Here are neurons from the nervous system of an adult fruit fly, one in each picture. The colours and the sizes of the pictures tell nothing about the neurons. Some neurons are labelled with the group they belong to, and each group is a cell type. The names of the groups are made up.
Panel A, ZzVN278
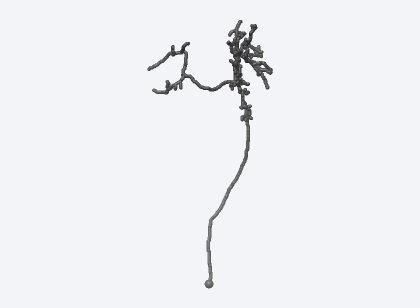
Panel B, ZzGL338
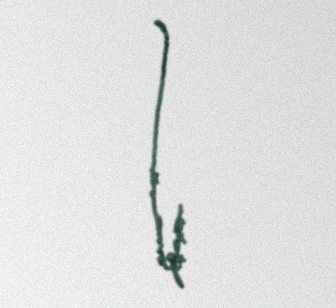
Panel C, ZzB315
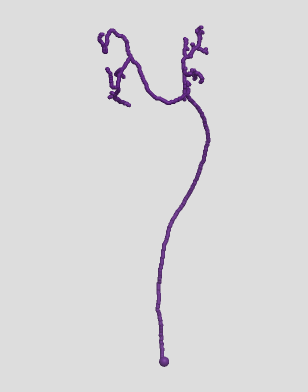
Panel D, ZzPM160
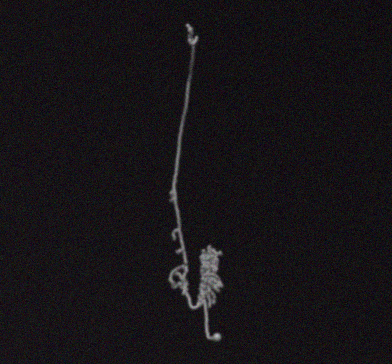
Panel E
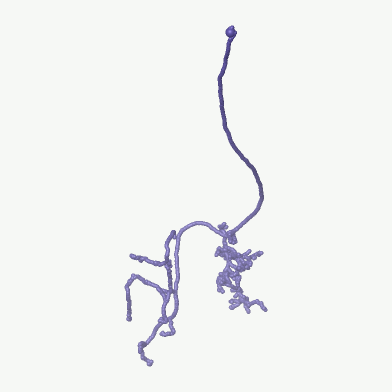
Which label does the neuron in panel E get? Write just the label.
ZzB315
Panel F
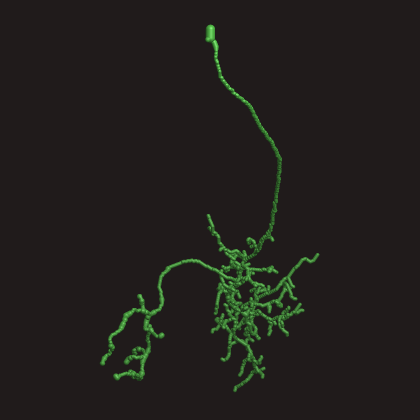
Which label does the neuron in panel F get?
ZzVN278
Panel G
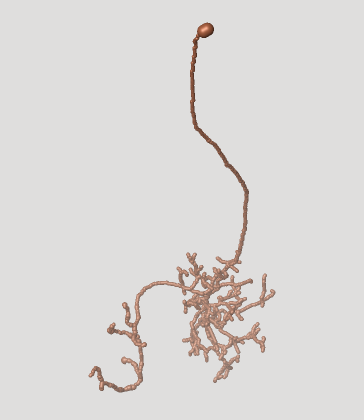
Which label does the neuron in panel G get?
ZzVN278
